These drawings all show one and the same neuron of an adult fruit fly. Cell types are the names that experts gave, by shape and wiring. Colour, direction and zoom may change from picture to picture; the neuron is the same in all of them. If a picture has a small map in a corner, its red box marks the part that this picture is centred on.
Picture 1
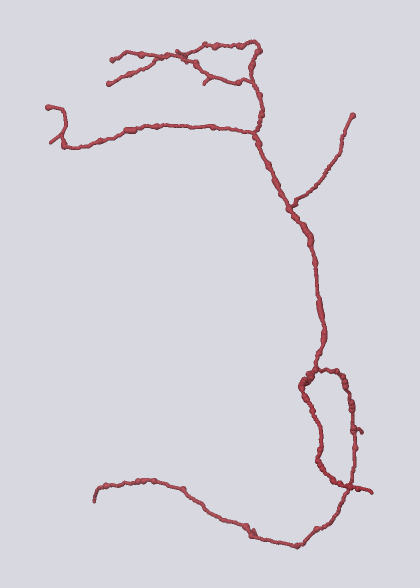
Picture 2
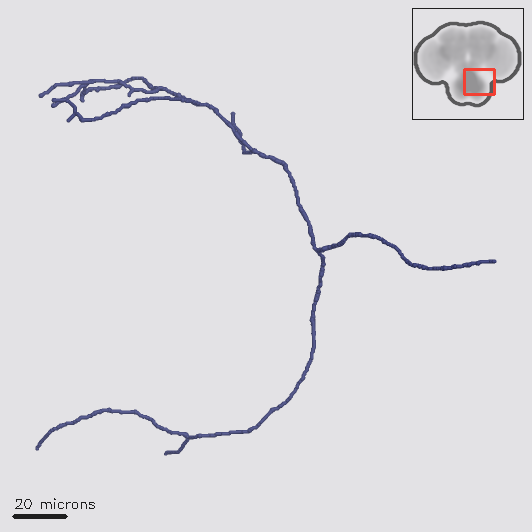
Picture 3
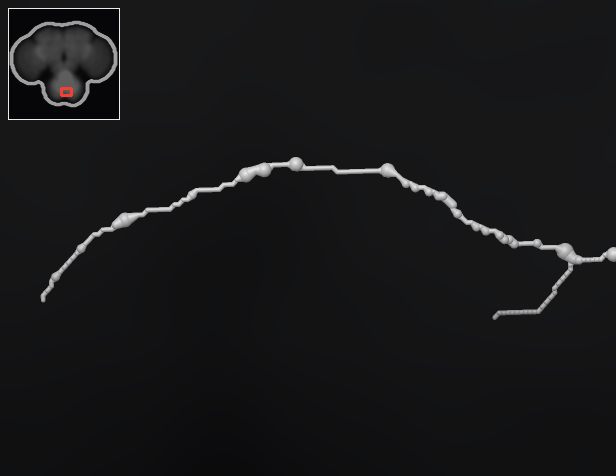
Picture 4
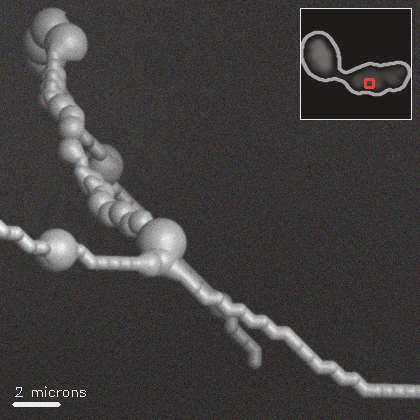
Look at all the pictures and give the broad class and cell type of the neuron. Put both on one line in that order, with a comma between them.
sensory neuron entering the nerve cord, SNxx26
